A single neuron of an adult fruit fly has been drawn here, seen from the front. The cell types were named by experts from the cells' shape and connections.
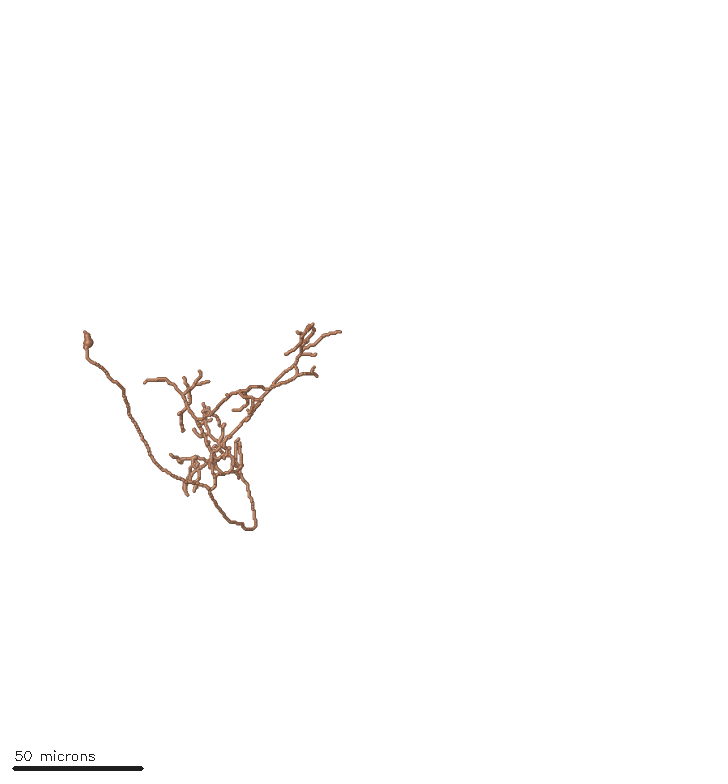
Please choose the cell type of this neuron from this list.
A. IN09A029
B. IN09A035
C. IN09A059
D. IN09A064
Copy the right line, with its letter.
D. IN09A064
